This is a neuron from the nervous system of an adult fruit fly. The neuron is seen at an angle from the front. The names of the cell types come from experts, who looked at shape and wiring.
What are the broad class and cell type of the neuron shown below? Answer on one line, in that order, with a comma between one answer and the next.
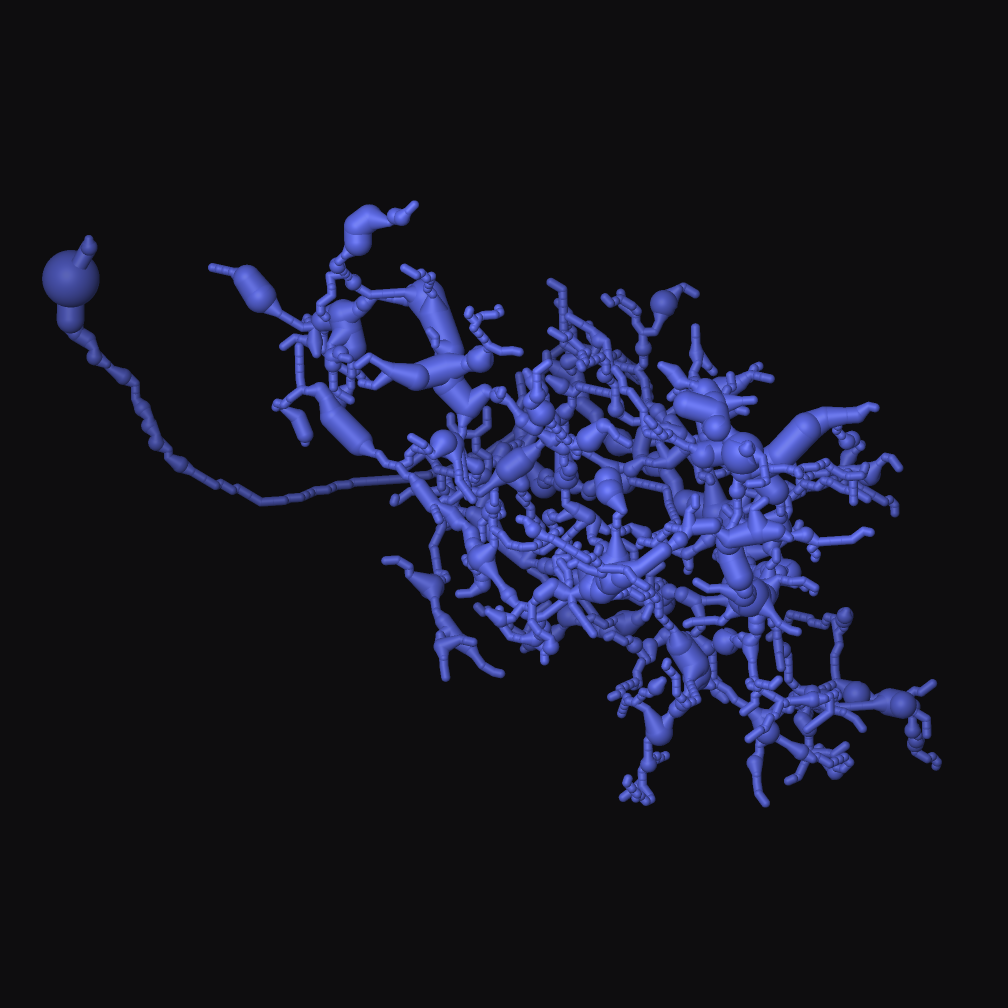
central-brain intrinsic neuron, AVLP379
